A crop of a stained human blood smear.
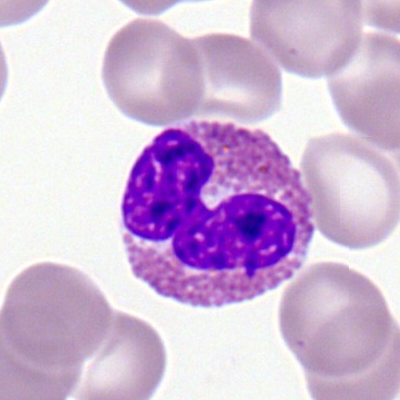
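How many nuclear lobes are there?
Two.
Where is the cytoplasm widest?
At the upper right; the lobes lie toward the left and lower part.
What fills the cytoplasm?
Densely packed pink granules.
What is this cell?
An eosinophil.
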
